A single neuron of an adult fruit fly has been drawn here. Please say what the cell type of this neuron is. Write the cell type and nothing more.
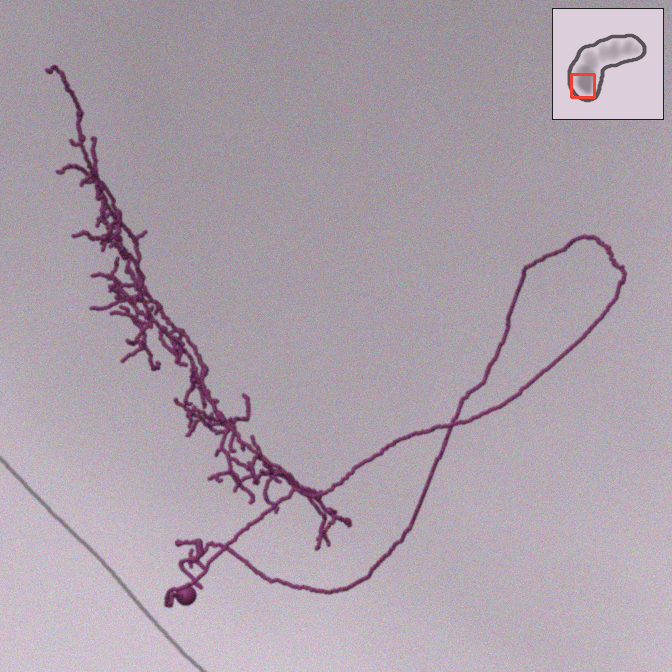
MeTu3b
